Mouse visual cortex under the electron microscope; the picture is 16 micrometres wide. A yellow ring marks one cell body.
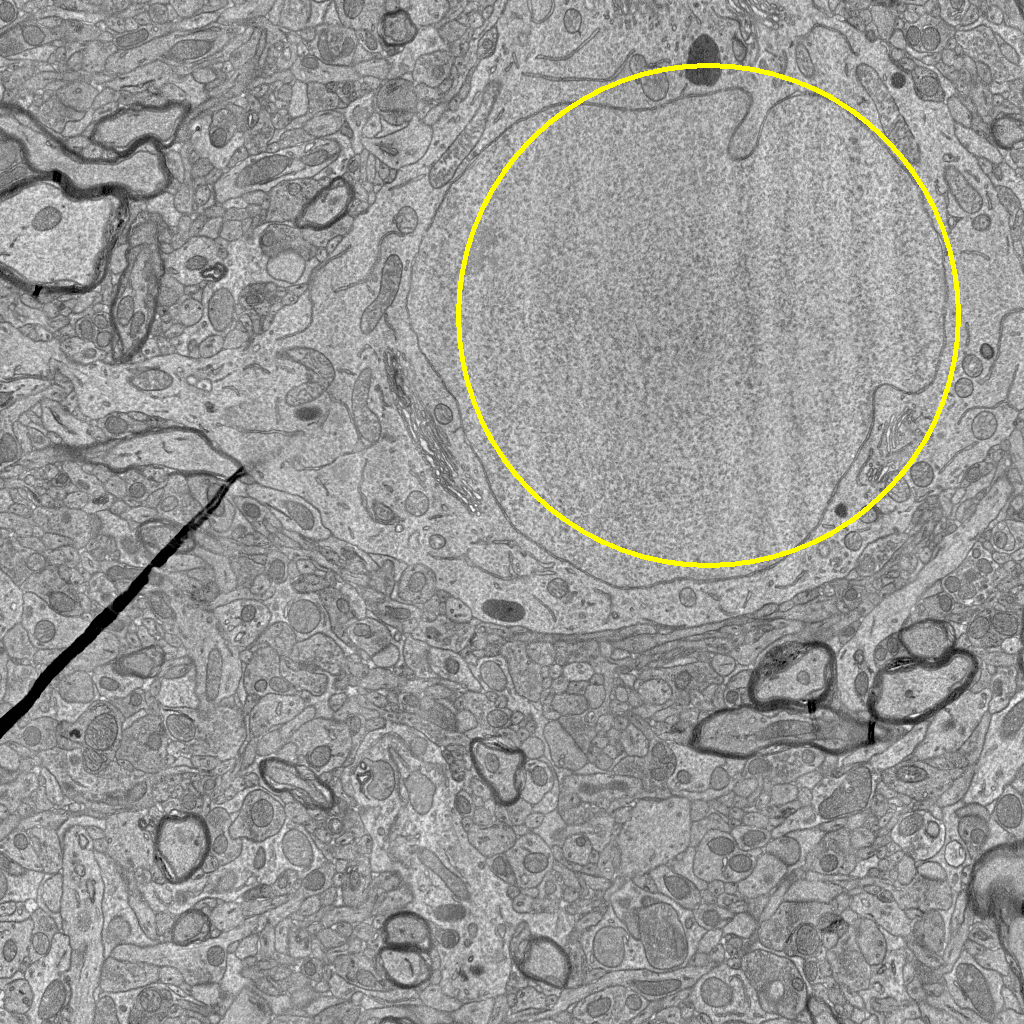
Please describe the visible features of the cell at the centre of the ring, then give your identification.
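Notice the nucleus: large, round, filling most of the ring. At its top, the envelope dips into one deep, narrow infolding. No nucleolus shows in this plane. Lower right of the nucleus, stacked Golgi cisternae sit in the cytoplasm. You are looking at an excitatory neuron.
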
